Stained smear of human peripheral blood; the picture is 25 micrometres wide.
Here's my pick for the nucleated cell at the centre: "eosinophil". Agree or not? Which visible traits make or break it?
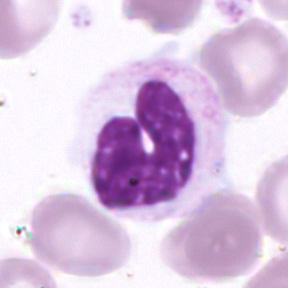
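Round and smooth in outline, the cell has a deep, narrow notch cutting into its nucleus from the top. The nucleus, about 12 by 9 micrometres, is one continuous mass, not lobed, with dark purple, coarsely clumped chromatin and small paler patches. Fine, faint pink-lilac granules lie throughout a wide rim of pale pinkish-lilac cytoplasm.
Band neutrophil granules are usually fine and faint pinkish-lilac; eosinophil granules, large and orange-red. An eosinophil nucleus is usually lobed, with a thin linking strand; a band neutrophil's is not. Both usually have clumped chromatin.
Chromatin fits either, but granules and nucleus go against eosinophil: a band neutrophil.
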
